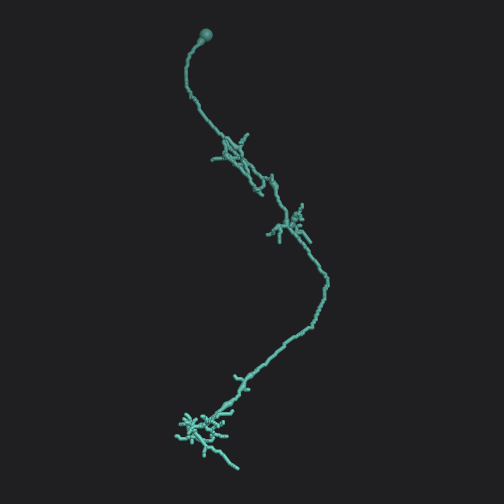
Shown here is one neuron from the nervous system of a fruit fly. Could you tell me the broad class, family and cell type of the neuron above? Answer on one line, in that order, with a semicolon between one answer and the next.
optic-lobe intrinsic neuron; Tm; Tm5Y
